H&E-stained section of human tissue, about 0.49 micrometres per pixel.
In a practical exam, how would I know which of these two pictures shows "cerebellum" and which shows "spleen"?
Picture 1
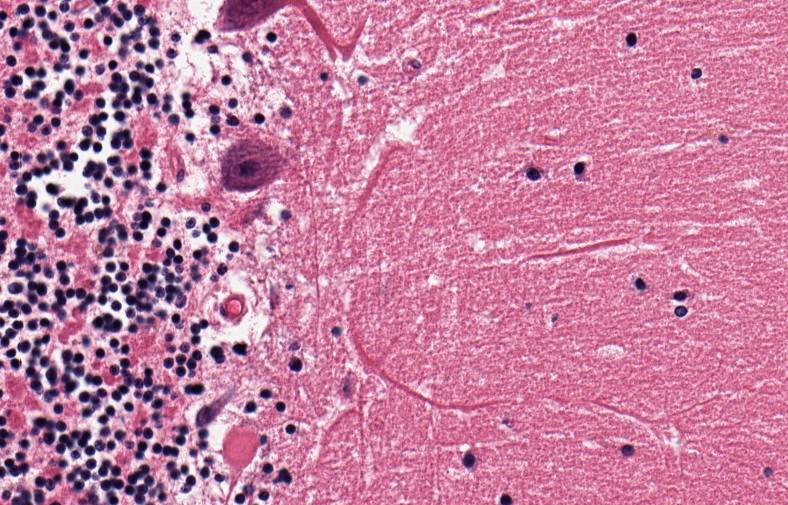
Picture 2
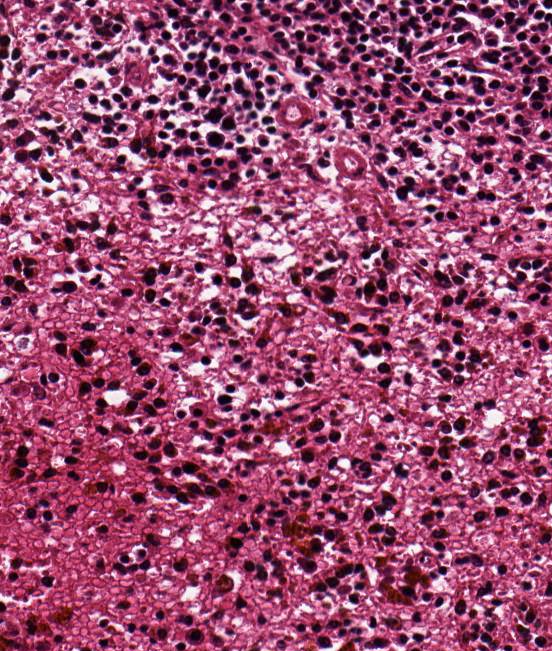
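The cerebellum is shown in picture 1 and the spleen in picture 2. In the cerebellum, the left third of the field is crowded with small cells whose round, darkly stained nuclei show almost no visible cytoplasm, while the right two-thirds is a pale pink zone with few nuclei. Large neuron cell bodies lie singly along the border between these two zones; the one near the bottom of the border has smooth, evenly deep pink cytoplasm. The spleen is a solid sheet of cells across the whole field, without glands, tubules or lining epithelium, and most of its nuclei are small, round and darkly stained. Clumps of brown granular pigment are scattered in its lower half, and two small round vessels with pink walls lie near the top centre.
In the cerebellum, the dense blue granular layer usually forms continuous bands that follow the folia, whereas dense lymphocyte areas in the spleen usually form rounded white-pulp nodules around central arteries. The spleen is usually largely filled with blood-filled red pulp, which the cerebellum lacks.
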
